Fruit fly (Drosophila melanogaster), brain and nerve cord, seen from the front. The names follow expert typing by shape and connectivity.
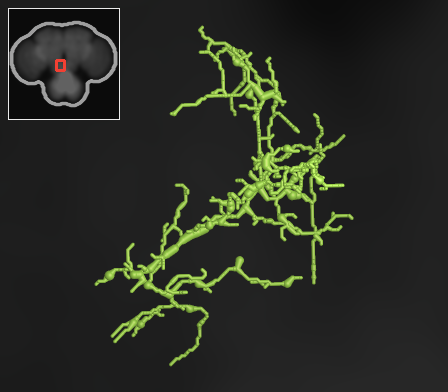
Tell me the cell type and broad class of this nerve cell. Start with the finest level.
GNG584; central-brain intrinsic neuron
